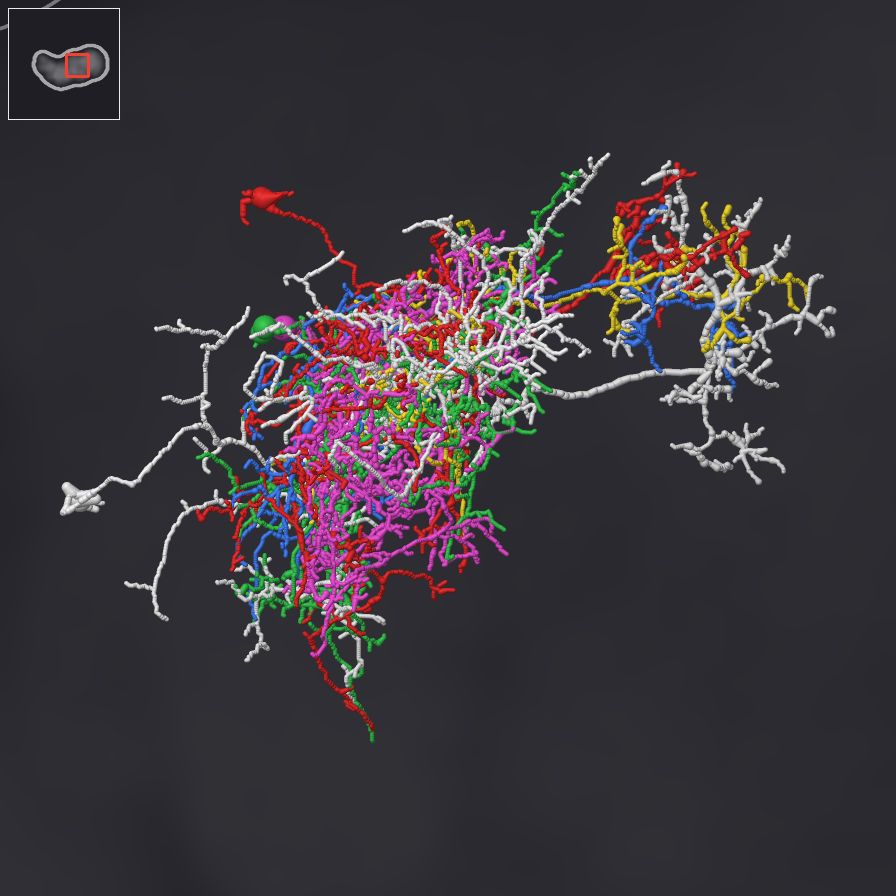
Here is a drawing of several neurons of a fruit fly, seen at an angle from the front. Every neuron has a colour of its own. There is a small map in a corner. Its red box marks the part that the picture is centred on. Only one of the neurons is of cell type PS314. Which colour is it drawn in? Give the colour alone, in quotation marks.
"green"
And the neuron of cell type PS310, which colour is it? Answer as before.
"magenta"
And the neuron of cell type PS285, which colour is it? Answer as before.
"yellow"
